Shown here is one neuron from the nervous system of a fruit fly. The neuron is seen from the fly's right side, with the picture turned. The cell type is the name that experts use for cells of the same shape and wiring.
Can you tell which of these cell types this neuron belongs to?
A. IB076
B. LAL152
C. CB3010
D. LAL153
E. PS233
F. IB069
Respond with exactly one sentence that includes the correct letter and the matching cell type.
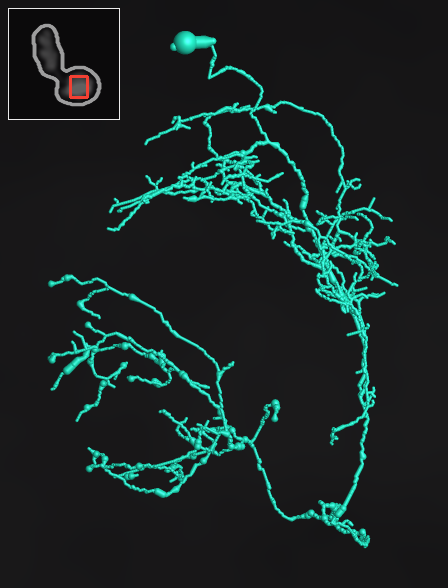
The cell identity of the neuron is IB069, given in option F.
